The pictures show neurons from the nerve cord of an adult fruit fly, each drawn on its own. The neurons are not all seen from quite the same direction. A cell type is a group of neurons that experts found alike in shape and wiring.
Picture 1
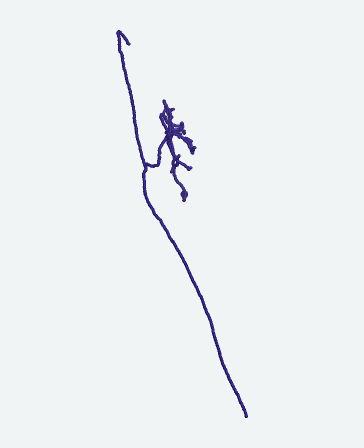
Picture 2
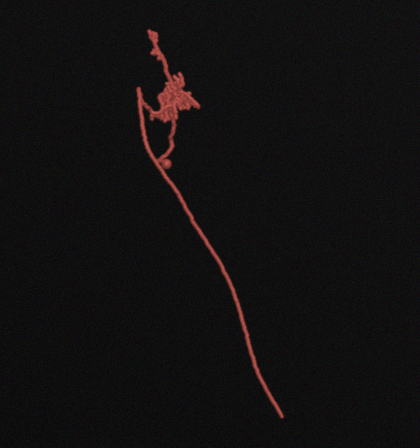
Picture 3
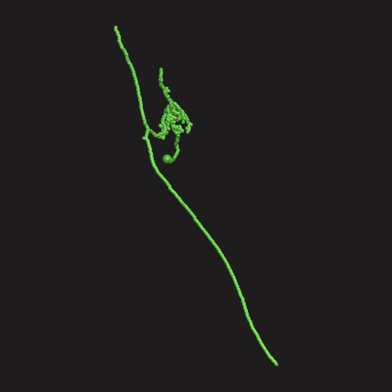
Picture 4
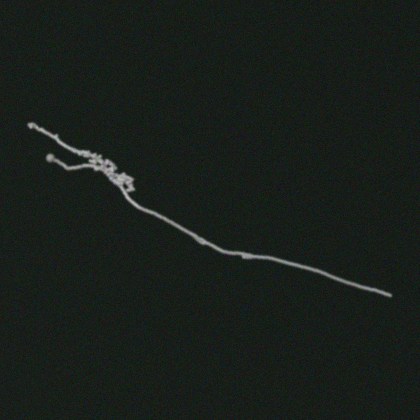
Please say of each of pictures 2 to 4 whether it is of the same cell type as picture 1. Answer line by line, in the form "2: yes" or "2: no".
2: yes
3: yes
4: yes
